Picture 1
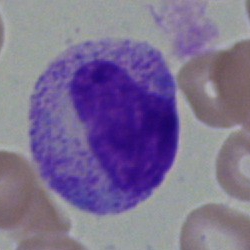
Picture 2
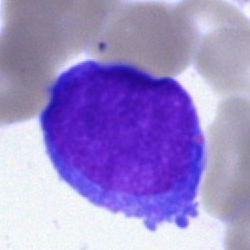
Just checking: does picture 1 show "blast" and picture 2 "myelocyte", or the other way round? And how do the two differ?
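Picture 1 shows a myelocyte; picture 2 shows a blast. The edge of the myelocyte carries no projections or blebs, whereas small rounded blebs bulge from the lower right edge of the blast, whose outline is roughly oval. Chromatin in the myelocyte stains dark purple and looks fairly dense; in the blast it is finely stippled rather than coarsely clumped.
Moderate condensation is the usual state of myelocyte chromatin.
The nucleus of the myelocyte lies off-centre toward the right, within plentiful bluish-purple cytoplasm. The blast has deep blue cytoplasm, forming a rim that is widest along the lower edge of the cell.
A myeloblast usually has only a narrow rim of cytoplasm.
Just left of the myelocyte's nucleus lies a paler, less granular zone of cytoplasm, while no distinct granules are seen in the blast.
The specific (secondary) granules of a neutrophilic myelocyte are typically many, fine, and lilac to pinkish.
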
